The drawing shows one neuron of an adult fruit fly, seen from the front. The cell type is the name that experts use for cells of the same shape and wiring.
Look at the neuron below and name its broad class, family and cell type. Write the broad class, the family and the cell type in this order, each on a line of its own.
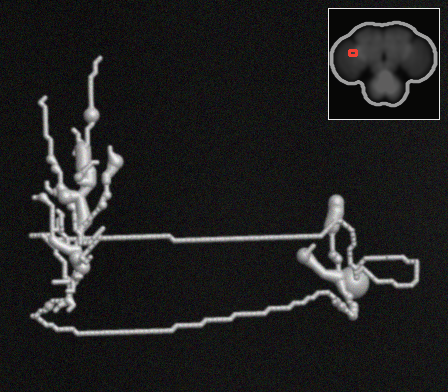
optic-lobe intrinsic neuron
T
T4d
